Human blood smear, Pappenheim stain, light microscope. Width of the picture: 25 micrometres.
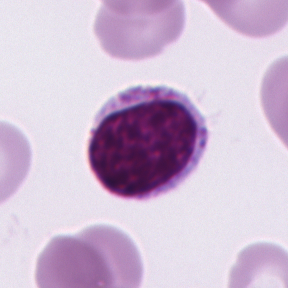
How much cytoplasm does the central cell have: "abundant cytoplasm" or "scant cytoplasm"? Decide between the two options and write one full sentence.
The cell's cytoplasm is limited to a narrow rim.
